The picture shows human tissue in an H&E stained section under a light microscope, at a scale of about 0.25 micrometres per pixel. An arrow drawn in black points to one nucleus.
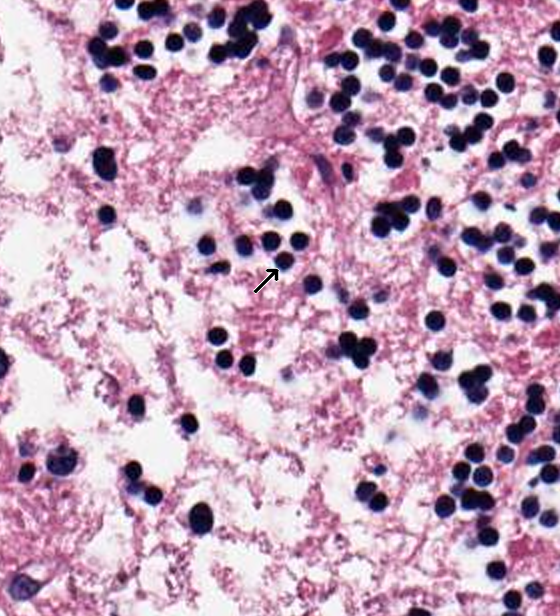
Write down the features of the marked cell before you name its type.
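Its nucleus is round and evenly, densely dark, with no internal detail to be made out. Its nucleus is about the same size as the other round dark nuclei around it. No distinct rim of cytoplasm can be seen around the nucleus. Type of cell: cerebellar granule cell.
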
